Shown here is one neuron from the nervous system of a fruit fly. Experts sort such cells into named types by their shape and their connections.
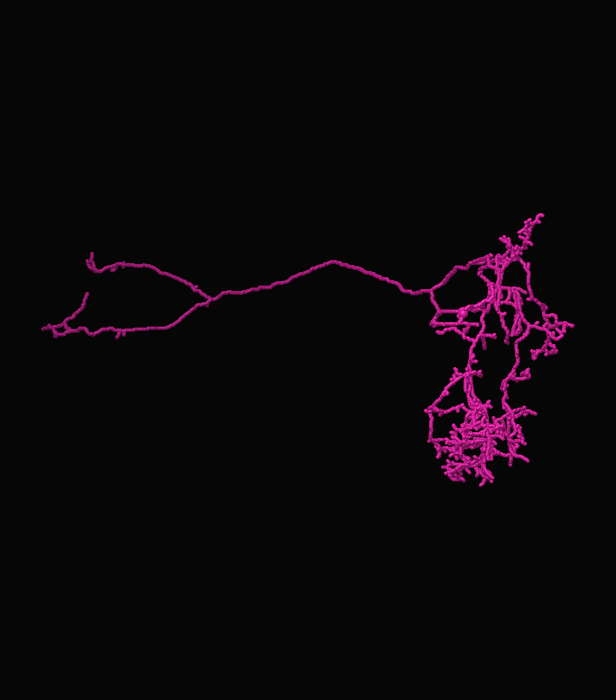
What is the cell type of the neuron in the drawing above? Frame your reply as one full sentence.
The neuron is a member of cell type AVLP220.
